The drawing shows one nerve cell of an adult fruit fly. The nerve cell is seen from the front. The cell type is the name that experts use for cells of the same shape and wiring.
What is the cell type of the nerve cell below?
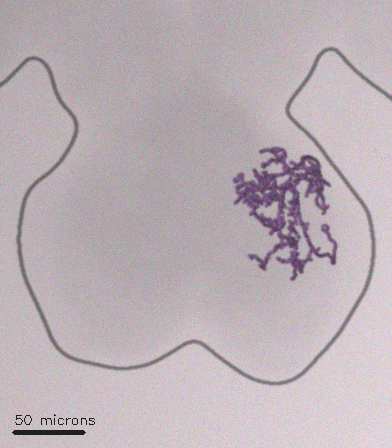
IN08A037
